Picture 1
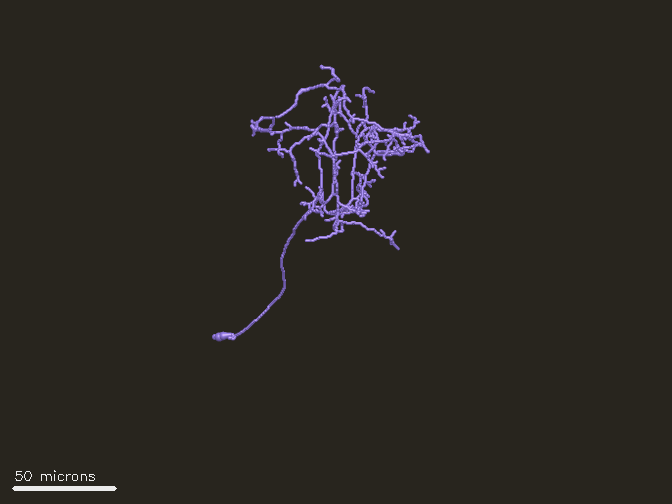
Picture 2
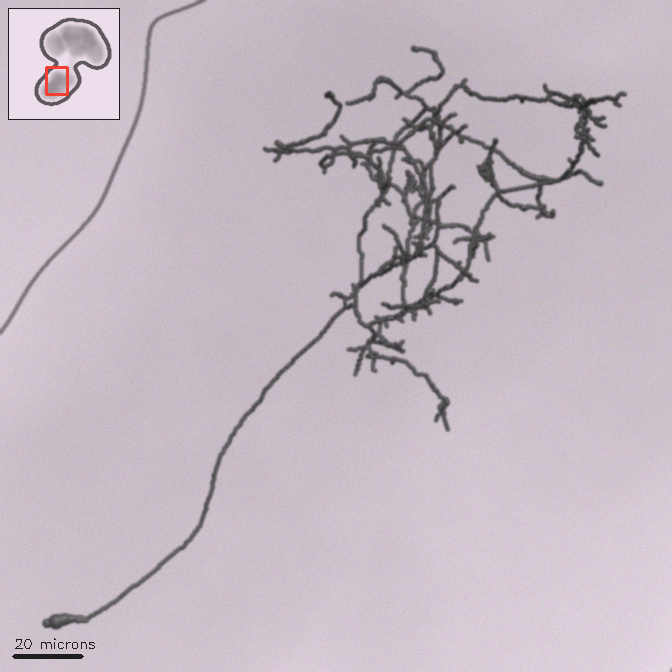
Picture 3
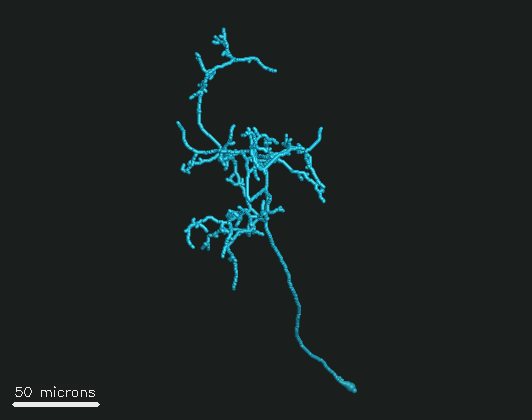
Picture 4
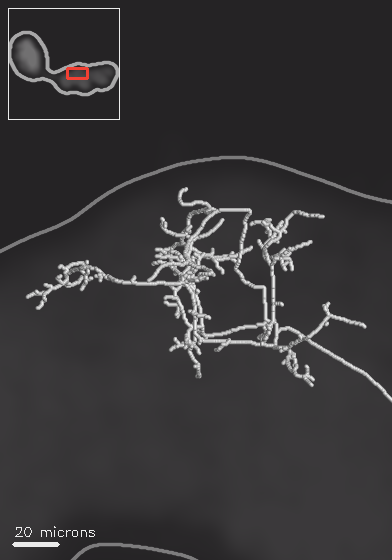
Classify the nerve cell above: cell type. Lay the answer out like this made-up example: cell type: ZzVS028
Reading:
cell type: IN12A059_f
